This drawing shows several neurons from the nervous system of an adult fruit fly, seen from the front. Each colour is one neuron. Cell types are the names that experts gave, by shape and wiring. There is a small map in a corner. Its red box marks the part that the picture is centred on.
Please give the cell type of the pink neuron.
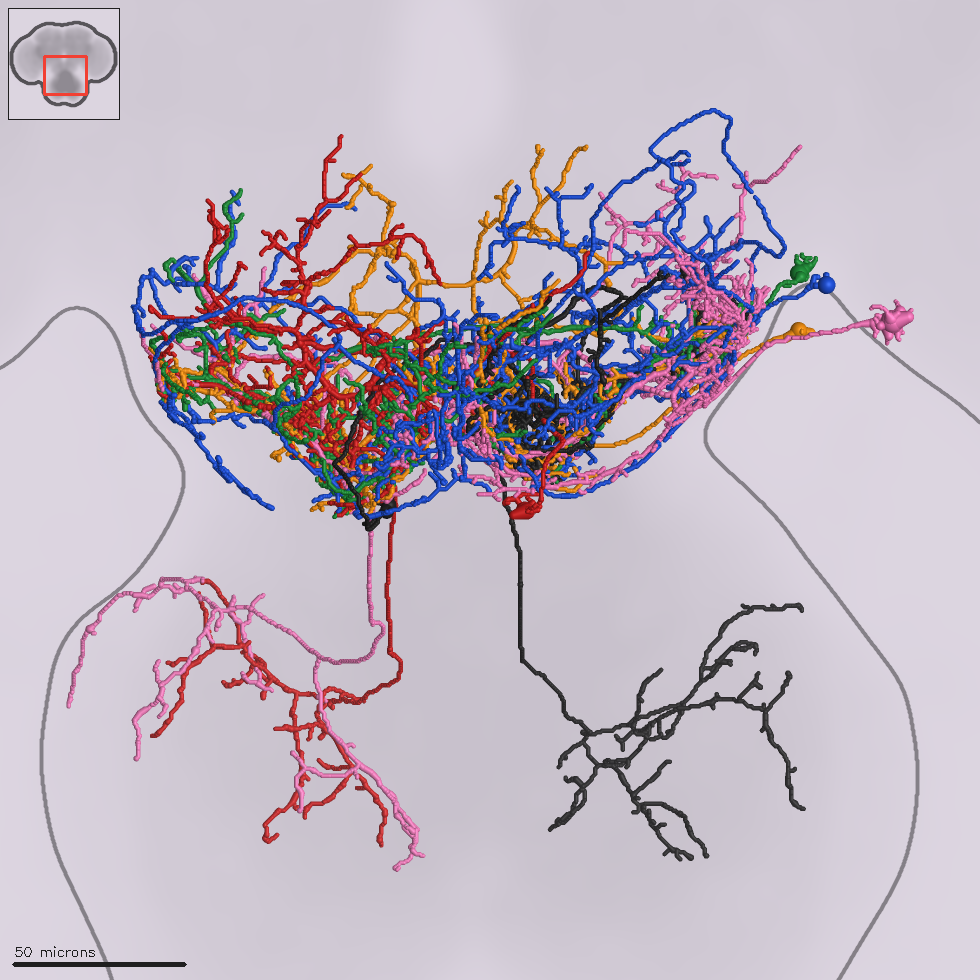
DNge027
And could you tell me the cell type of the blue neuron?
GNG046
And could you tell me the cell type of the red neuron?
DNg62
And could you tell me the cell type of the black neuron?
DNge078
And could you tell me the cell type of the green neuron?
GNG423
